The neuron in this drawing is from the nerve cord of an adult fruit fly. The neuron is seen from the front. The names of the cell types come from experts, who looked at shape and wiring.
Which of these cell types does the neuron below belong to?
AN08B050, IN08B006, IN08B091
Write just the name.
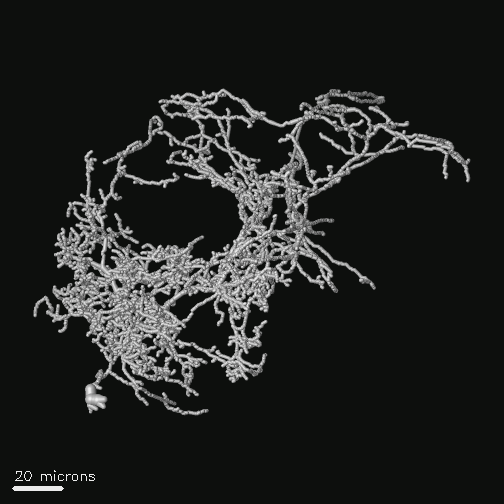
IN08B006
